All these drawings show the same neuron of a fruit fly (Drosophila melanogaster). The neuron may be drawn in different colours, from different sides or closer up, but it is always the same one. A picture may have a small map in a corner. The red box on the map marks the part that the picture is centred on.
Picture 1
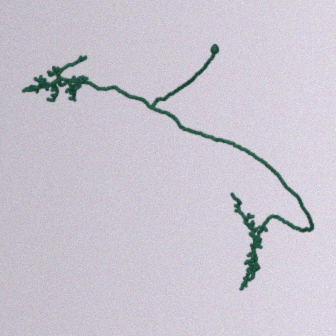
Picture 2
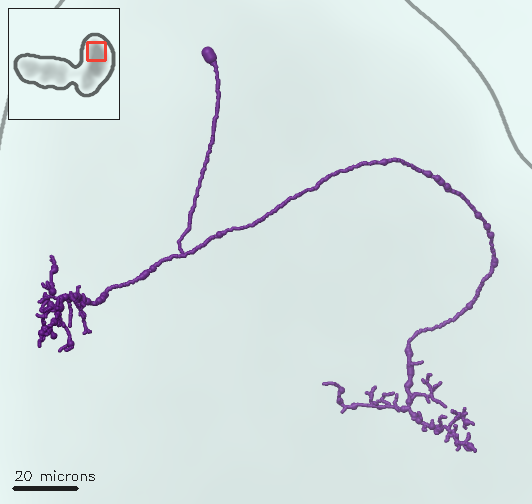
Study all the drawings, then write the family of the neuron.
hemilineage VPNd3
